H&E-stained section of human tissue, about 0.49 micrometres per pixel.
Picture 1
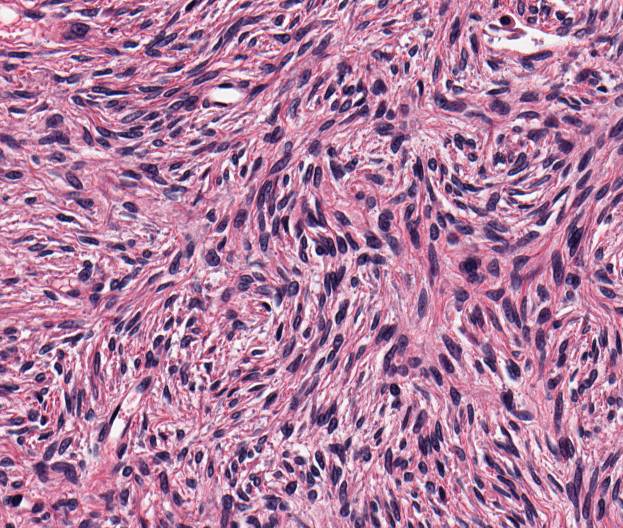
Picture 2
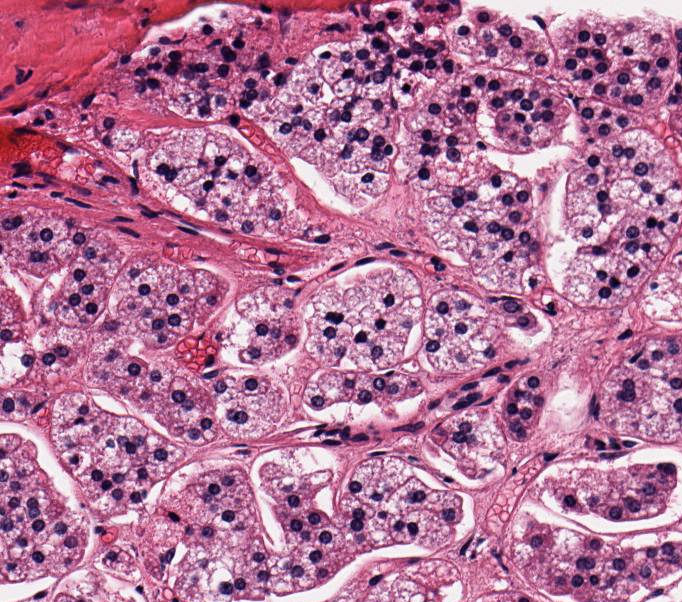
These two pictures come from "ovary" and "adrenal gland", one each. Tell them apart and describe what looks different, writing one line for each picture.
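Picture 1 shows tissue from the ovary. The nuclei are mostly elongated with tapered ends, and many are slightly wavy or curved.
Picture 2 shows tissue from the adrenal gland. Each of these cells has a single small, round, dark-staining nucleus.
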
